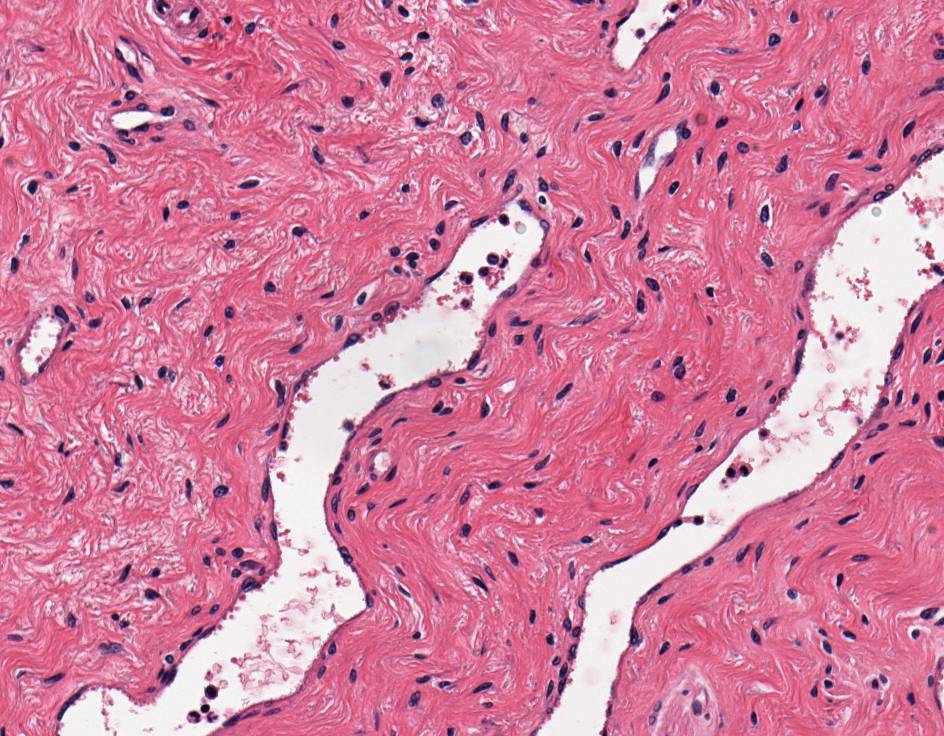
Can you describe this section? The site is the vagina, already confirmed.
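Two long, irregular clear channels run diagonally, lower left to upper right, divided by bands of pink fibrous tissue. Largely empty, they hold only scattered red blood cells and a few small round dark nuclei. Surrounding tissue is dense collagen with wavy, bright pink fibres. Sparse spindle-shaped cells with slender, dark, elongated nuclei lie scattered through it.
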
